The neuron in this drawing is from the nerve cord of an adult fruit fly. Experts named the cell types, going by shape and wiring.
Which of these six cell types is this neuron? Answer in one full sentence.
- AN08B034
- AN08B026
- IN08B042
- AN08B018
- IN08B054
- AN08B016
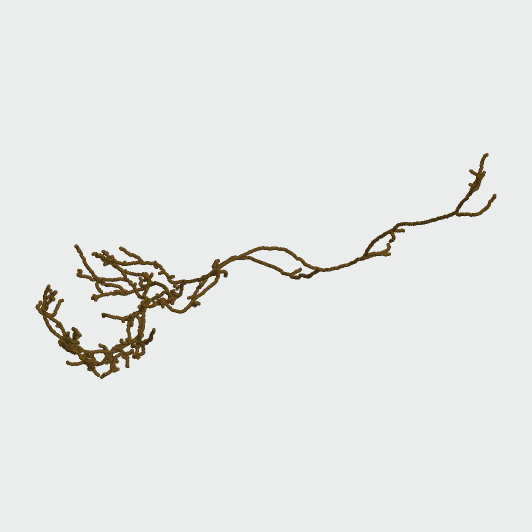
It is IN08B042 that names the cell type of this neuron.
